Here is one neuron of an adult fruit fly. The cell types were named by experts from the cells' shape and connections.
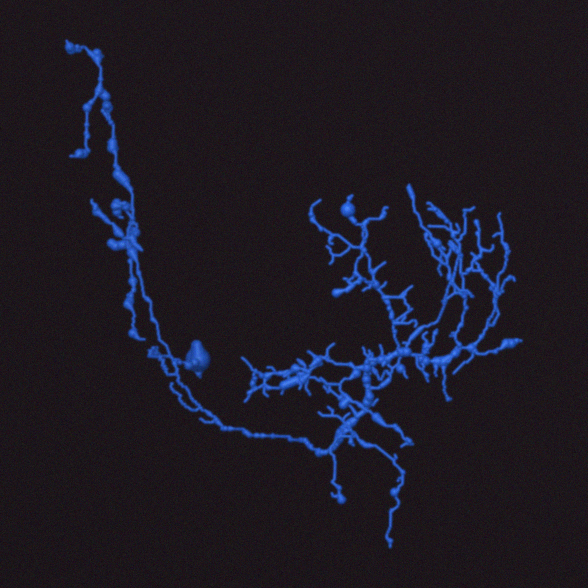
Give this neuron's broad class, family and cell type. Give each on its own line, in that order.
central-brain intrinsic neuron
hemilineage LALa1_posterior
WED009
